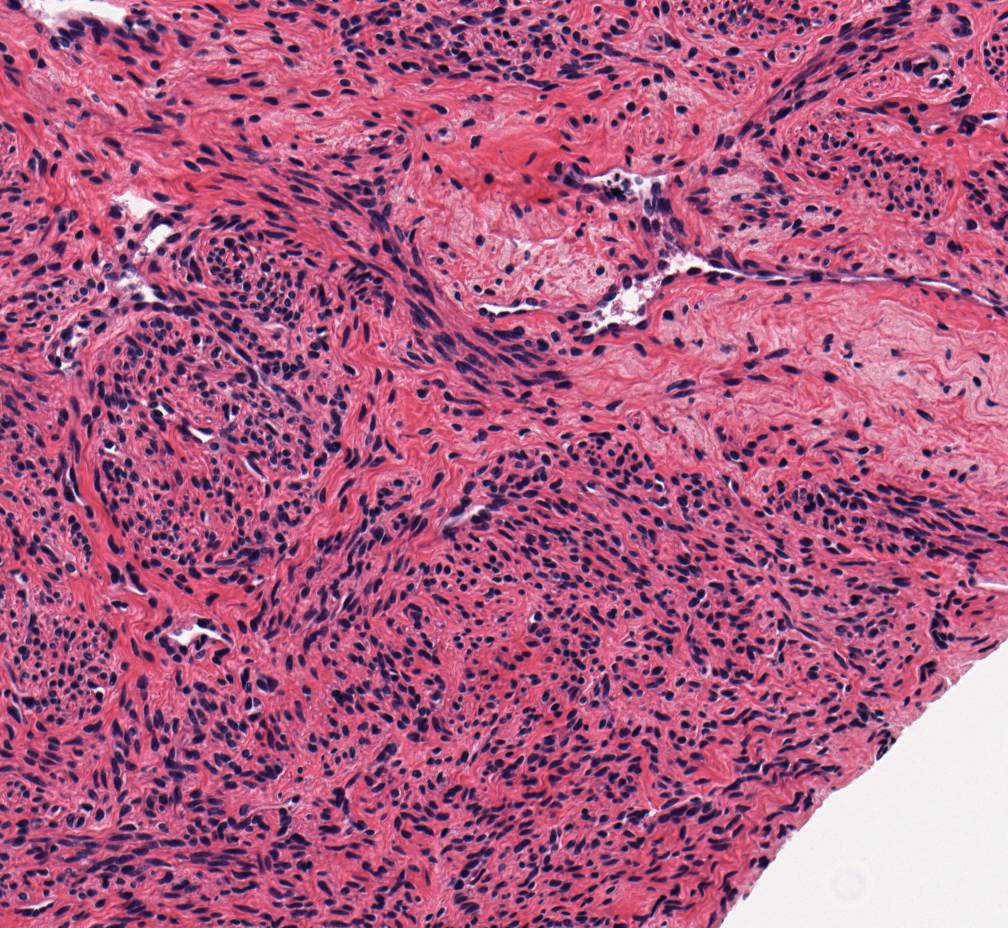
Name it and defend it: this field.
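Smooth muscle, mostly. Interlacing fascicles of spindle cells fill most of it, with dark, slender, elongated nuclei of much the same size. No epithelium or glands anywhere.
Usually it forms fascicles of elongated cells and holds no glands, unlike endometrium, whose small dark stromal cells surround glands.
Up top, centre and right, there are paler, less cellular zones of wavy pink fibrillary stroma.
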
